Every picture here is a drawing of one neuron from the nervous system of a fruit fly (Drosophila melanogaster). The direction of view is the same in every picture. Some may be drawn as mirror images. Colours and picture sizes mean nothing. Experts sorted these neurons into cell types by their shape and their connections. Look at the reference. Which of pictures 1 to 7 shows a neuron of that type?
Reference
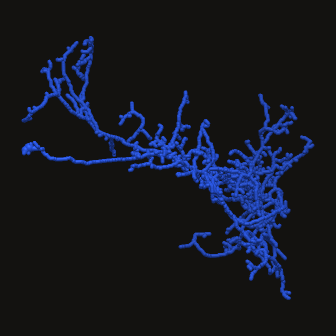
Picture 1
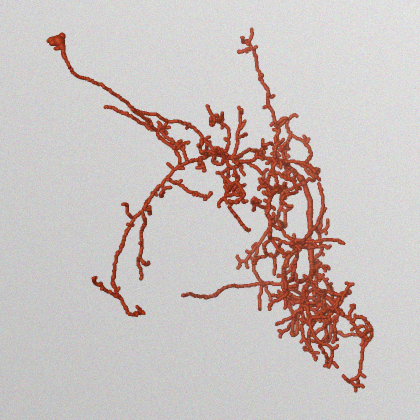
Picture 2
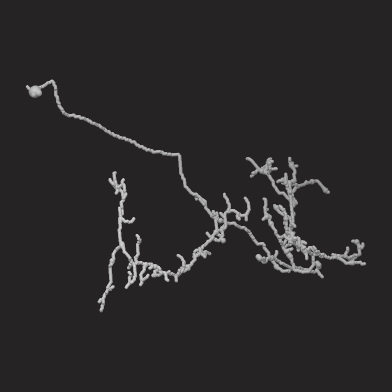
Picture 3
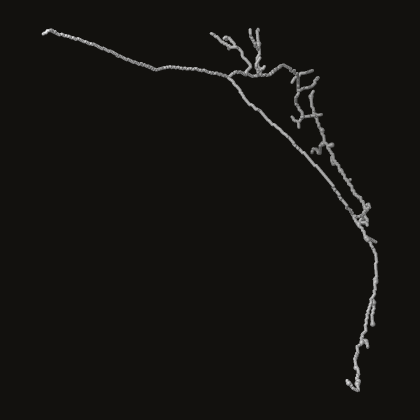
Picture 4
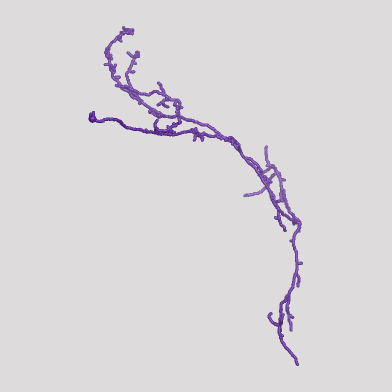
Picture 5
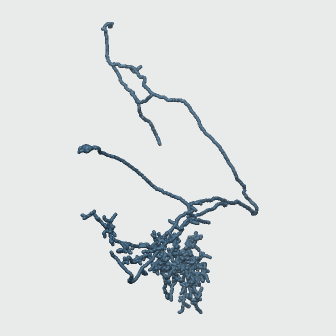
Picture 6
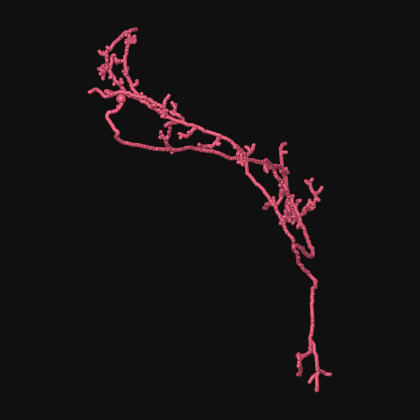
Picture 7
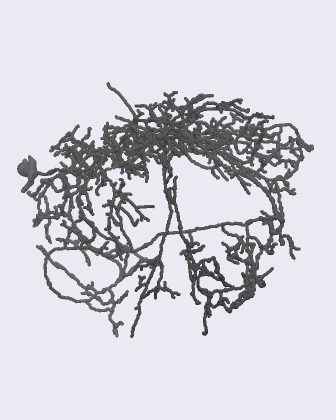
Picture 1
